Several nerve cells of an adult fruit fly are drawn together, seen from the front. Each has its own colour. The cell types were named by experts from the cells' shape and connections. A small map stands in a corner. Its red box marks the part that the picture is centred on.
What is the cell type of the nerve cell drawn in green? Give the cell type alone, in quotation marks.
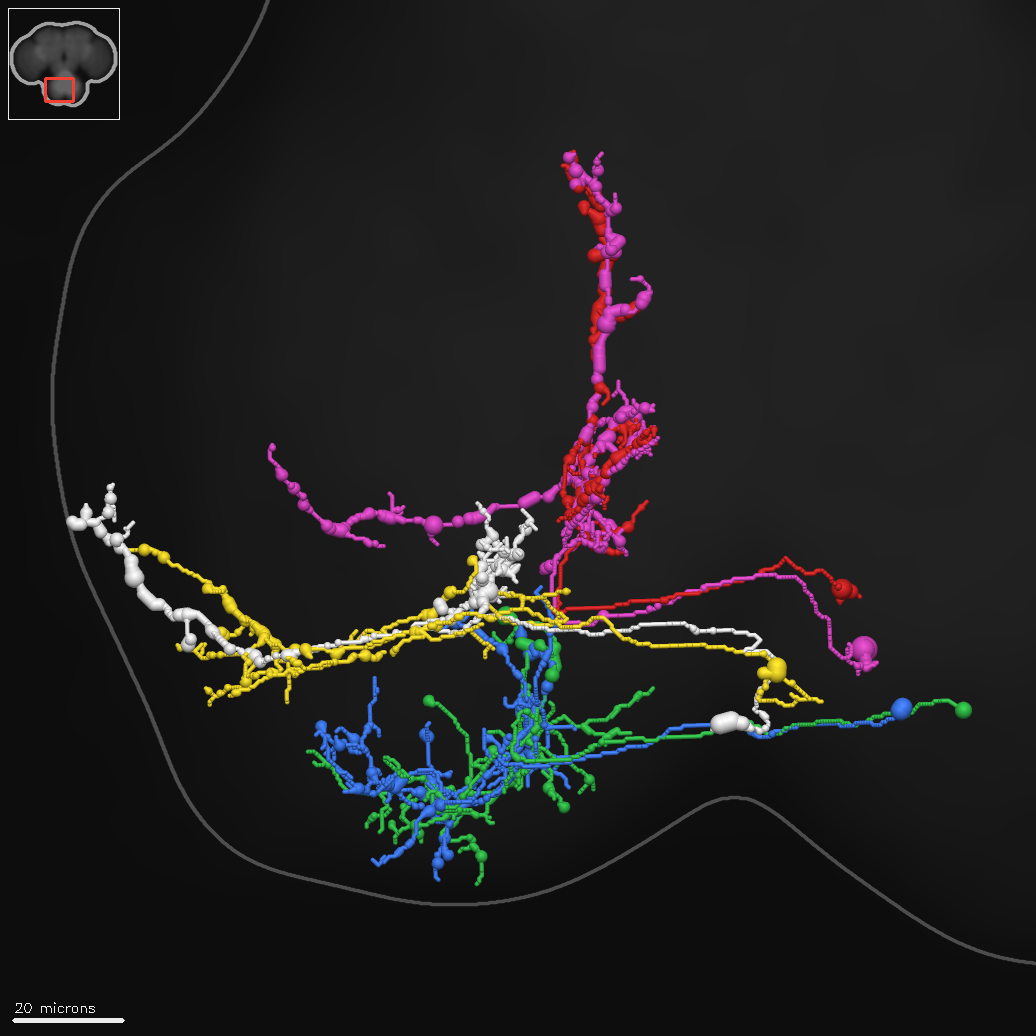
"IN14A114"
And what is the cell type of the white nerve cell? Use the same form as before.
"IN14A096"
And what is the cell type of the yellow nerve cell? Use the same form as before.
"IN14A123"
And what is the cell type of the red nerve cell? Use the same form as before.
"IN14A086"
